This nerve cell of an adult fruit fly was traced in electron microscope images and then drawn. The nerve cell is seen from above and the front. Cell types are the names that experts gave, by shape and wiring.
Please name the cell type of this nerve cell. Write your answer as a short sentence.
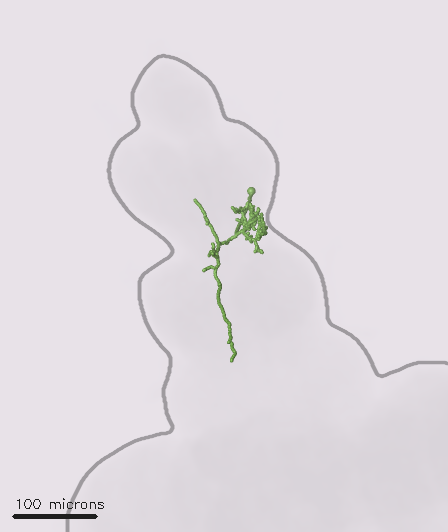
The cell type is IN08B091.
